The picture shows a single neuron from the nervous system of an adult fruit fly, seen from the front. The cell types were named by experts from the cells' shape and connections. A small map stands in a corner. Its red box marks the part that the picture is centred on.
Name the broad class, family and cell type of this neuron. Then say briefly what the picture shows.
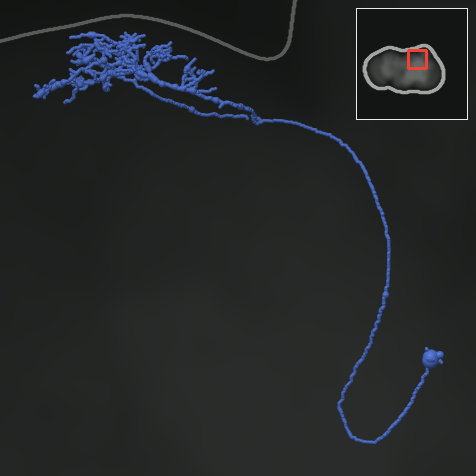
This is a central-brain intrinsic neuron. Its family is hemilineage SLPav2. It is of cell type CB1685. The cell body is at the lower right of the picture. The picture shows dozens of branch ends.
